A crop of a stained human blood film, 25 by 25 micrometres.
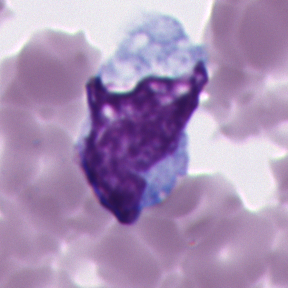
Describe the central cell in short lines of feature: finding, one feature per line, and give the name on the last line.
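Cytoplasm colour: pale blue
Cytoplasm texture: foamy, many small pale spots
Cytoplasm position: mostly a cap above nucleus
Nucleus: angular, tapering to a point at lower end
Cell: monocyte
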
